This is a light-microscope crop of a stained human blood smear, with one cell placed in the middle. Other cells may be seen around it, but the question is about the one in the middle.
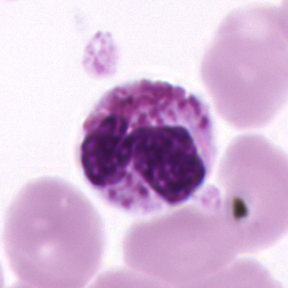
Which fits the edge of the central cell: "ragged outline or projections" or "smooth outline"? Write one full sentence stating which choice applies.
The outline of this cell is free of projections and smooth.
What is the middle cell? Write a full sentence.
The cell at the centre of the field is an eosinophil.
